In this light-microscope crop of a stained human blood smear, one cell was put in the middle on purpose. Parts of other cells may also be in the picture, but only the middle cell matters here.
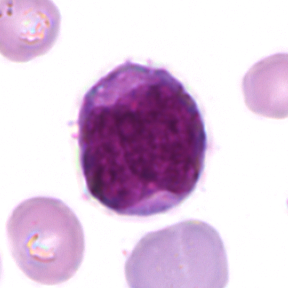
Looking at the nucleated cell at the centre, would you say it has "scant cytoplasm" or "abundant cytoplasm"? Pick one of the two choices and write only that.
Scant cytoplasm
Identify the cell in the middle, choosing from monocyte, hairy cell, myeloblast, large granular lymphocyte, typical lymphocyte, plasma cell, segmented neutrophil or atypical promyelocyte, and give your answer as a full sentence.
Whatever else lies nearby, the middle cell is an atypical promyelocyte.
